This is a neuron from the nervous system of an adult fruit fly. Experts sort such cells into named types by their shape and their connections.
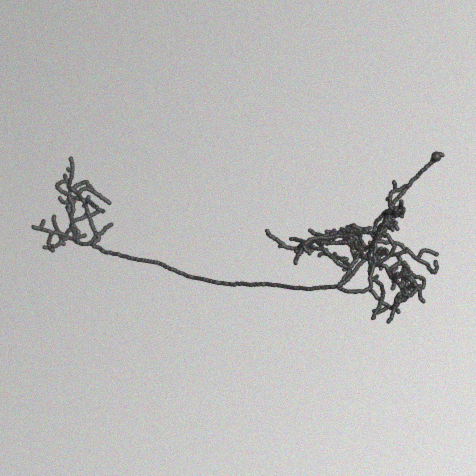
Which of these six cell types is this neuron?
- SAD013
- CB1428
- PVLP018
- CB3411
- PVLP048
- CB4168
PVLP048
